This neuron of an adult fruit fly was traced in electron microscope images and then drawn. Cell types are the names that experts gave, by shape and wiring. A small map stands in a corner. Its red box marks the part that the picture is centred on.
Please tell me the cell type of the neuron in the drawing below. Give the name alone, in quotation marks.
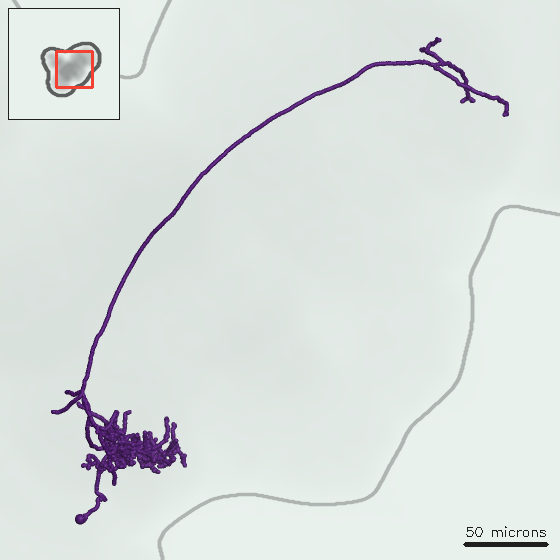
"AVLP145"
